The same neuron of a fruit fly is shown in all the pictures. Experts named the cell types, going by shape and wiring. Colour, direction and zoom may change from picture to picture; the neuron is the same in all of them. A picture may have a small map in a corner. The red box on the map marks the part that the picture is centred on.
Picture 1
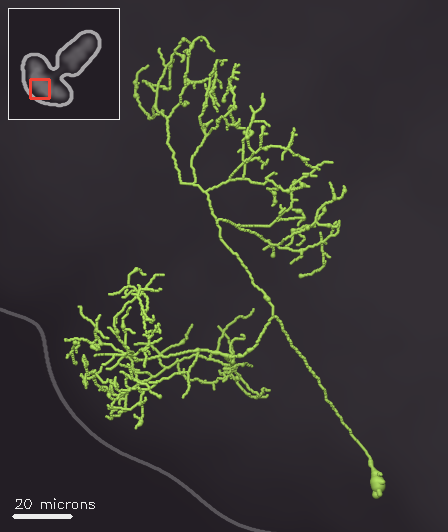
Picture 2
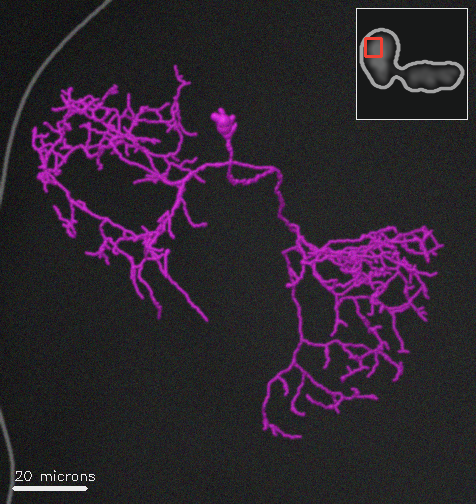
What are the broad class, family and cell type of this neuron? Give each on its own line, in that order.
central-brain intrinsic neuron
hemilineage AOTUv4_ventral
FB5D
